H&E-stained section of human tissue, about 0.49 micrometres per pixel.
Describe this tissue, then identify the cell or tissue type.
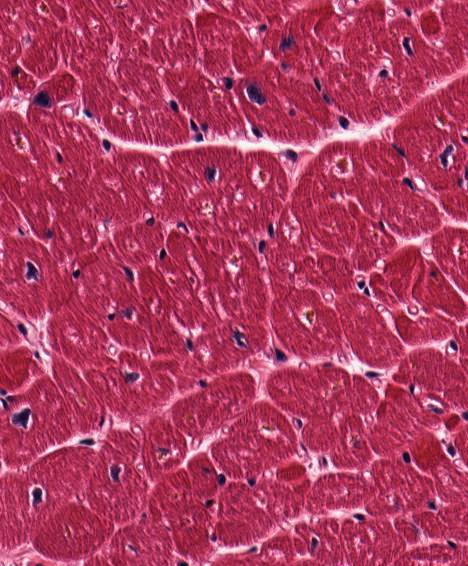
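Each muscle fibre has its nucleus centrally within the fibre profile. Some pale perinuclear halos contain fine yellow-brown granules. Small dark nuclei lie scattered in the narrow spaces between fibres. No fat cells are present. The tissue is left ventricle of the heart.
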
